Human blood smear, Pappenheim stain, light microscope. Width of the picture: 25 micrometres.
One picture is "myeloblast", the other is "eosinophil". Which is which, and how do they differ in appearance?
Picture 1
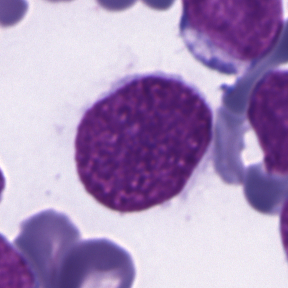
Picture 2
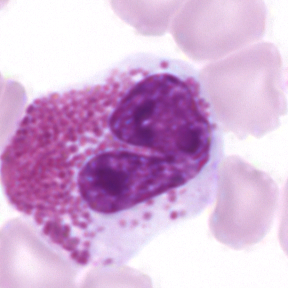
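If you compare the two, the myeloblast is in picture 1 and the eosinophil in picture 2. In the myeloblast, notice the nucleus: a rounded oval about 13 by 11 micrometres, smooth in outline with no notch or lobes, stained reddish purple throughout. Around it the cytoplasm is scant, at most a very thin pale rim, and you will find no granules outside the nucleus and no vacuoles.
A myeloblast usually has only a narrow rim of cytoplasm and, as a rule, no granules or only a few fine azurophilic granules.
Red cells lie to its right and below it. The eosinophil, by contrast, has a nucleus of two lobes lying in the right half of the cell.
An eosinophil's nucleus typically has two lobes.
Its cytoplasm holds many round red-pink granules of fairly even size, most densely packed in the left part of the cell.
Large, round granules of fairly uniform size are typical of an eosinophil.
Below and to the right of the nucleus, the cytoplasm is pale and poor in granules.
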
